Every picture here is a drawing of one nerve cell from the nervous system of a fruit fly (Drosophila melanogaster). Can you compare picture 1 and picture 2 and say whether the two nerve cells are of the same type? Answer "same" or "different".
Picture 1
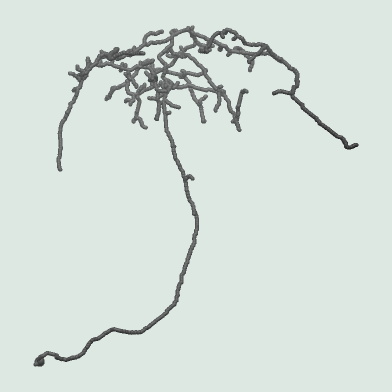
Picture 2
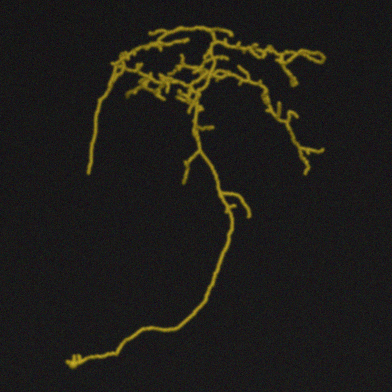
same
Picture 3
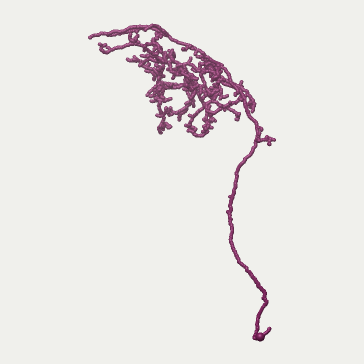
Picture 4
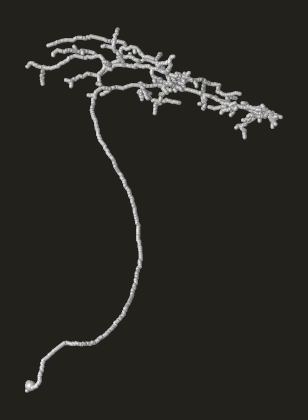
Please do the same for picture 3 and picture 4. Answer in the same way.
different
